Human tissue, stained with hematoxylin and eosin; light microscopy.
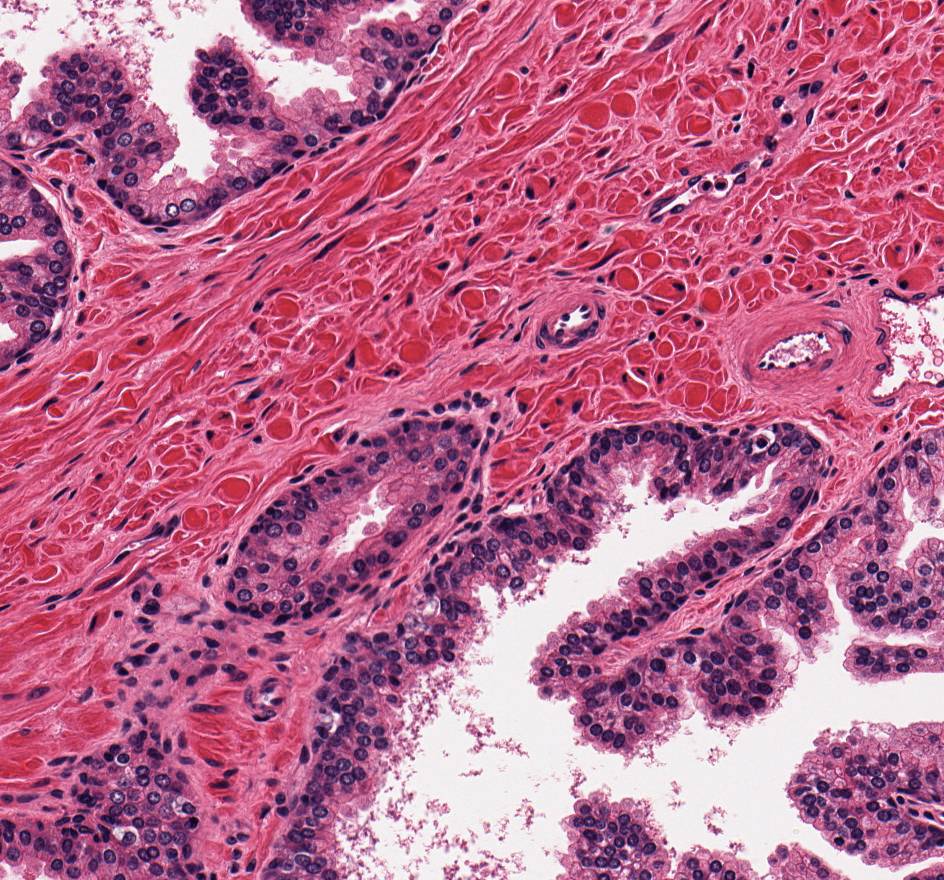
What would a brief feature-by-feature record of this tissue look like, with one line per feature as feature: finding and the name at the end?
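Glands, lower right: wide irregular lumina with projecting papillary infoldings of epithelium
Infolding cores: thin, pink stroma
Lumen contents: largely empty, wisps of pale pink material
Epithelial nuclei: small, round, fairly uniform, no prominent nucleoli
Name: prostate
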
